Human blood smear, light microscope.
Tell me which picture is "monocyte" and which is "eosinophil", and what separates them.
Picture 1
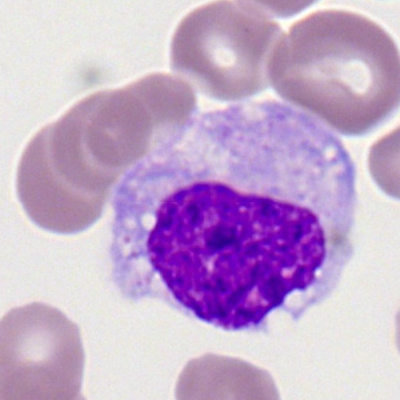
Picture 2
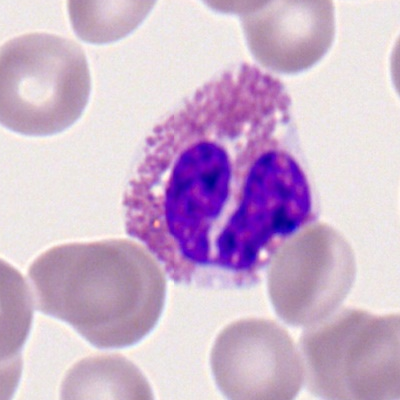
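Monocyte in picture 1, eosinophil in picture 2. The monocyte's cytoplasm is abundant and pale bluish-lilac, with fine purplish granules scattered through it and several small clear vacuoles, most along the left side.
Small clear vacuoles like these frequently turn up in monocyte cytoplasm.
Its nucleus sits off centre in the lower part of the cell, and the outline is roughly round with a slightly uneven edge. In the eosinophil, a narrow pale cleft runs from top to bottom between the two lobes of the nucleus.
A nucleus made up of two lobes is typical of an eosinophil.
Both cells have coarsely clumped chromatin, deep purple in the monocyte and dark purple in the eosinophil.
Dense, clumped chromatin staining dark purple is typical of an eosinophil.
No nucleoli can be seen in the eosinophil, whose outline is irregular and somewhat angular, with a red cell touching its lower right edge.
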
